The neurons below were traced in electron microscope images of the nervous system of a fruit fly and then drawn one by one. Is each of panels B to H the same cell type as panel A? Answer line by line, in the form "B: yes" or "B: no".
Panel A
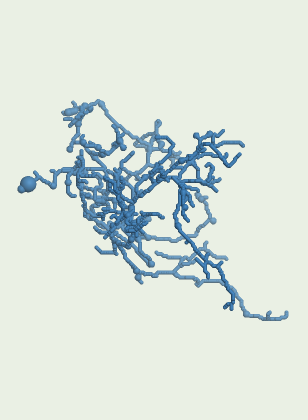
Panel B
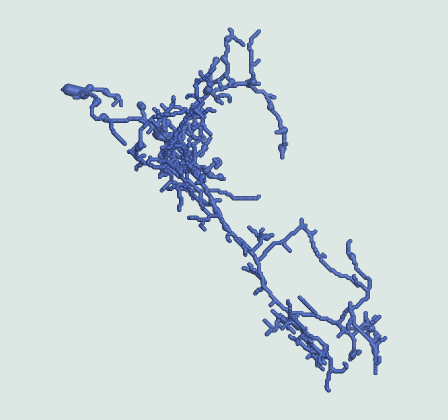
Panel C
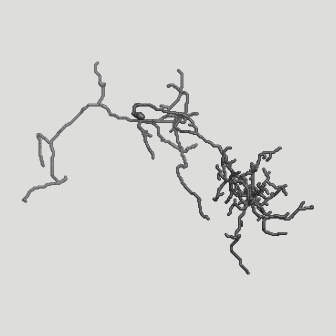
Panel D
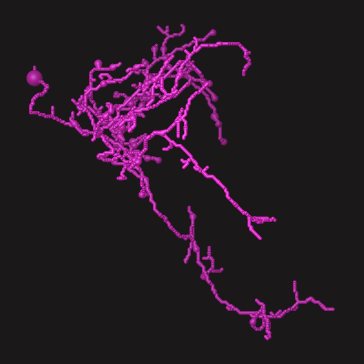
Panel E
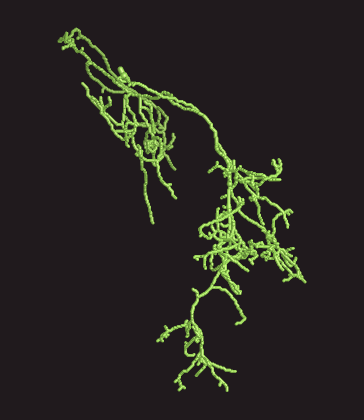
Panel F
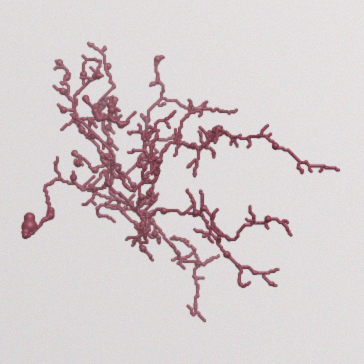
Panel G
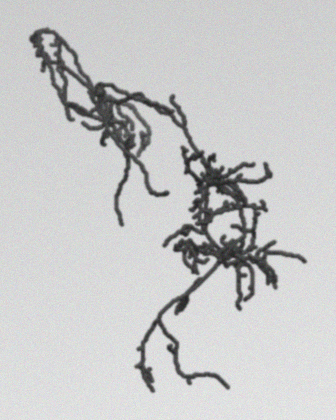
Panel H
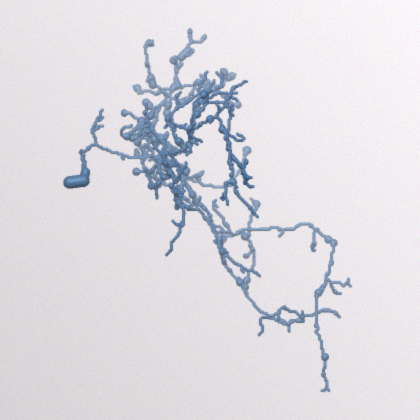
B: yes
C: no
D: yes
E: no
F: yes
G: no
H: yes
